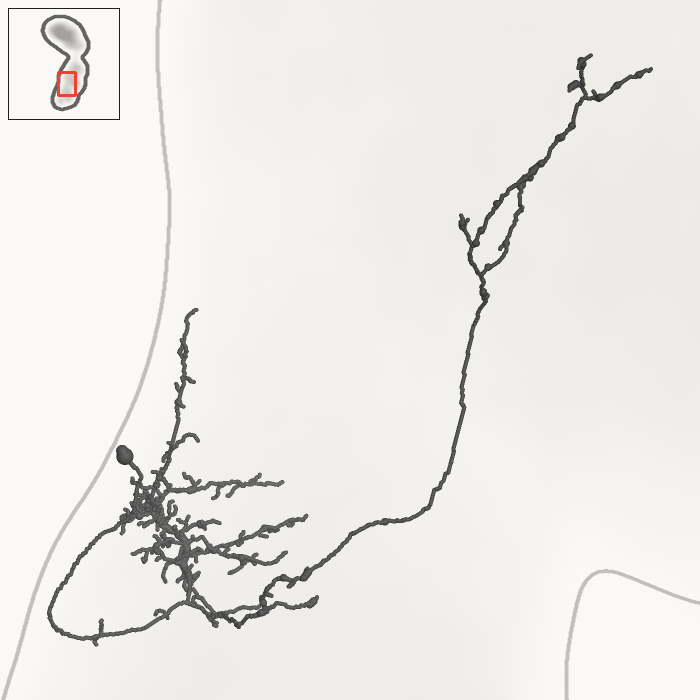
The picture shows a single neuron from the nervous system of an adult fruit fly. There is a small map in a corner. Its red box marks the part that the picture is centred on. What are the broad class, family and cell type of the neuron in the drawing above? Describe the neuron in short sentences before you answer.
Dozens of branch ends can be seen. In this view it is about as wide as it is tall. This is a nerve-cord intrinsic neuron. The family is hemilineage 19B. The cell type is IN19B091.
